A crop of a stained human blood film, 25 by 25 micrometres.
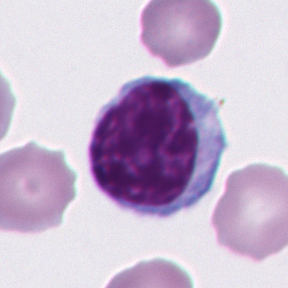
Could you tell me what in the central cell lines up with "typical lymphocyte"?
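Taking it as a typical lymphocyte, most of what you see fits, but one measurement doesn't. The chromatin is dark purple and coarsely clumped, which goes with the name.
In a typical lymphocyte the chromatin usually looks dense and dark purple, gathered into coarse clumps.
The nucleus fills about 70% of the cell's area, and that fits too.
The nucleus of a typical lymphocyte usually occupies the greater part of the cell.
What doesn't fit is the size: the cell is about 12 micrometres across.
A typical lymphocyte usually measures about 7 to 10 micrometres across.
The nucleus is round to oval with no indentation, measures about 11 by 9 micrometres, and sits off-centre, pushed toward the left side of the cell. Around it, the cytoplasm is pale greyish-blue.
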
